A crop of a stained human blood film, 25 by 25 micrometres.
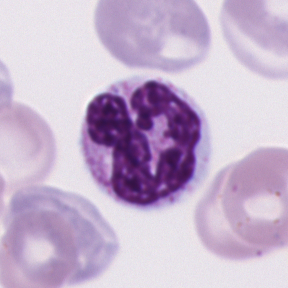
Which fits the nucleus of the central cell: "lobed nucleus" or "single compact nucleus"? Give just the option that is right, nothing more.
Lobed nucleus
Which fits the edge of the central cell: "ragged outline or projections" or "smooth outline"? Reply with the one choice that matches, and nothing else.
Smooth outline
